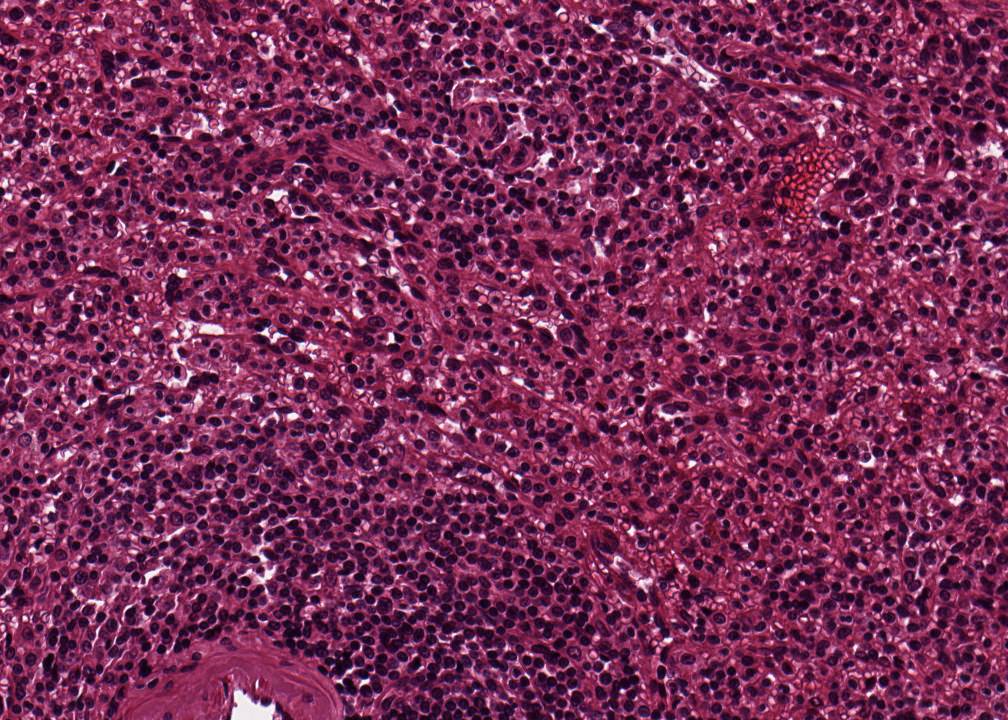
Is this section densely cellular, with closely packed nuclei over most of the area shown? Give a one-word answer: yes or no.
Yes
